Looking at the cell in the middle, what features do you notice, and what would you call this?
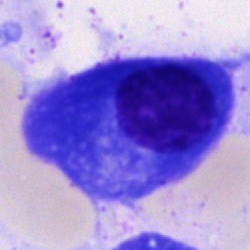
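Taking the cell in the middle point by point, its outline is a broad oval with a smooth margin. Next, the cytoplasm is abundant, covering more of the cell than the nucleus does, and it stains a deep blue. Last, a paler, finely speckled zone of cytoplasm lies just below and to the left of the nucleus. It is a plasma cell.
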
